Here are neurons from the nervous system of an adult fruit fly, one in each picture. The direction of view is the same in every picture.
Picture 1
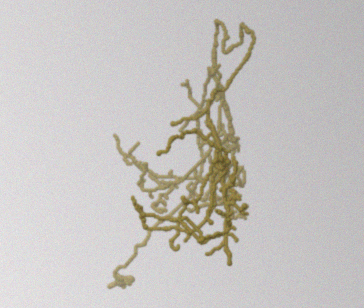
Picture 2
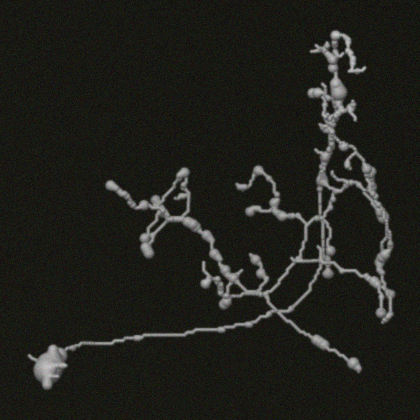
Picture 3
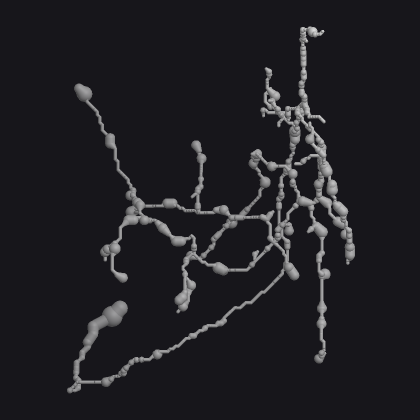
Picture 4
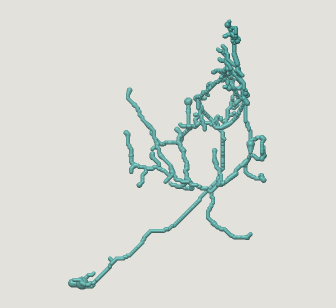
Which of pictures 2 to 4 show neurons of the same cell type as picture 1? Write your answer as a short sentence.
None of them is of the same cell type.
